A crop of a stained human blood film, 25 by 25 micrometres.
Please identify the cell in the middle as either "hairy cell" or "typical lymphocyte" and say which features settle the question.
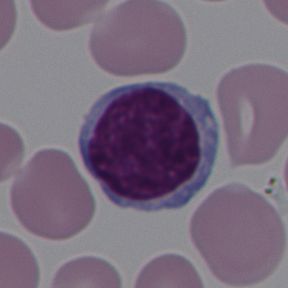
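Typical lymphocyte. Deciding point: the cytoplasm is only a thin rim around the nucleus, which fills about 70% of the cell's area.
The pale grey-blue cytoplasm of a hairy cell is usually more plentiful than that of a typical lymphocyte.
Also seen: round cell outline, cell about 12 micrometres across; nucleus round in outline, about 10 micrometres across; chromatin coarse and clumped; no visible granules in the cytoplasm.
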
